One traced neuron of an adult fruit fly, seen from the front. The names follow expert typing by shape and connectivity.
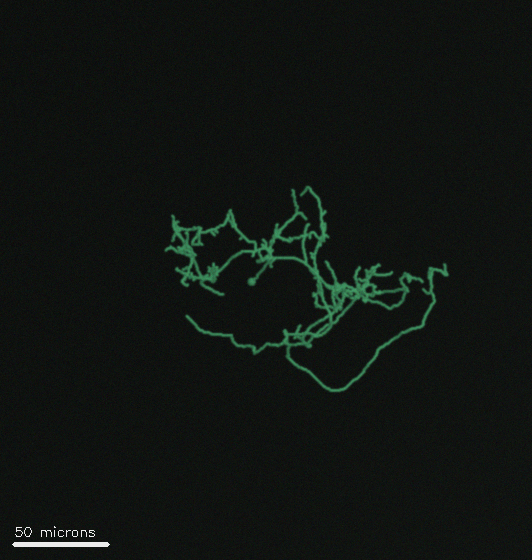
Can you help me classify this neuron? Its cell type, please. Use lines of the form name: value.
cell type: IN12B051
